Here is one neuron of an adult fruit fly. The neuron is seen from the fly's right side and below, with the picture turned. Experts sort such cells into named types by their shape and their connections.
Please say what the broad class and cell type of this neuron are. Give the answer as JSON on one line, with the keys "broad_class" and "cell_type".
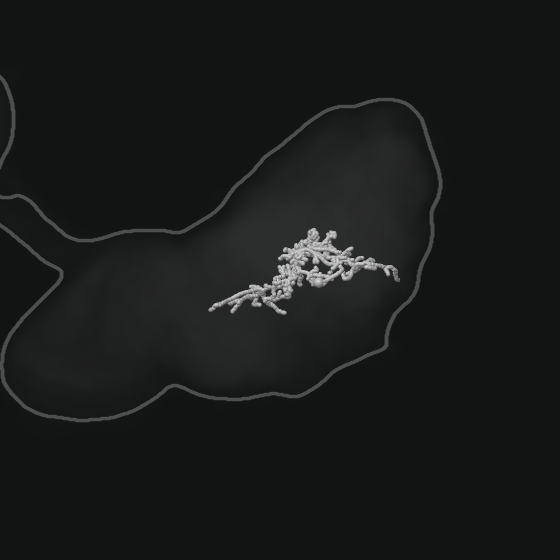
{"broad_class": "central-brain intrinsic neuron", "cell_type": "CB2371"}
